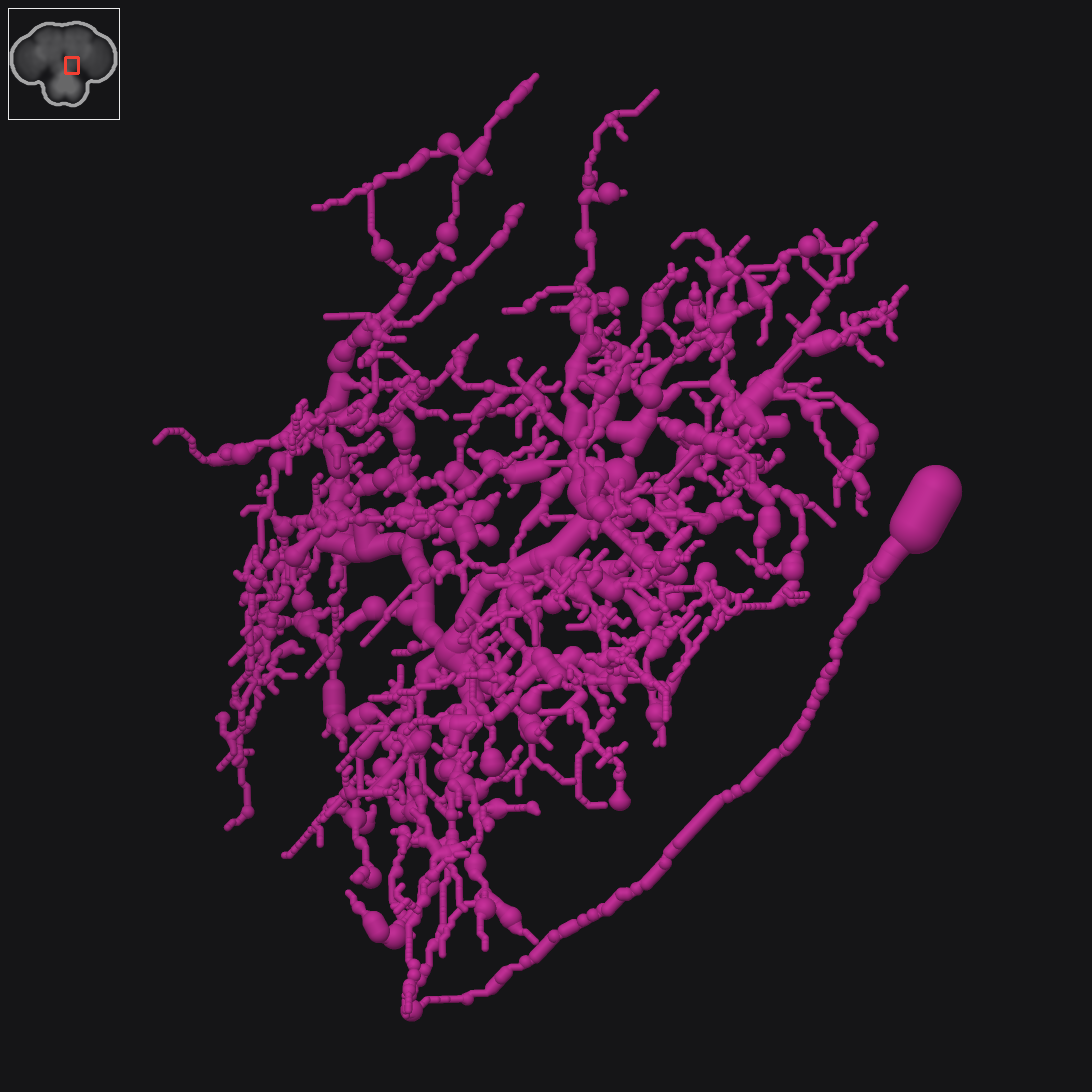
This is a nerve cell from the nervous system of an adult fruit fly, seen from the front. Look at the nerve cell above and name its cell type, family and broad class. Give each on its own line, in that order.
GNG161
hemilineage LB3
central-brain intrinsic neuron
